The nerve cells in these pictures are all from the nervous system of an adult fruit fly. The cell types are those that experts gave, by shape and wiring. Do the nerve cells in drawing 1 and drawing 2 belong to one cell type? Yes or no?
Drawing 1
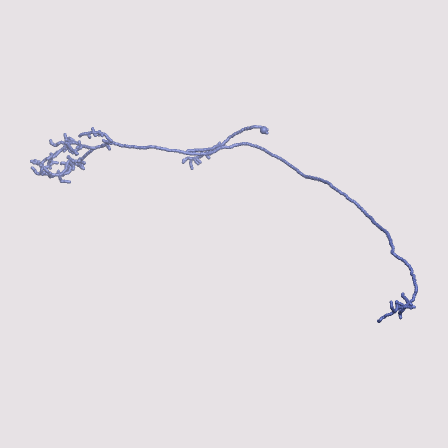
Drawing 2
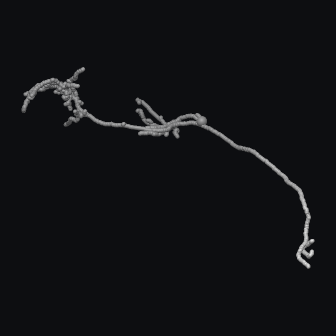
no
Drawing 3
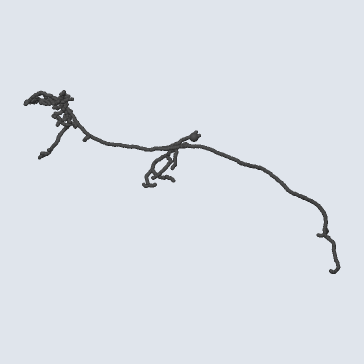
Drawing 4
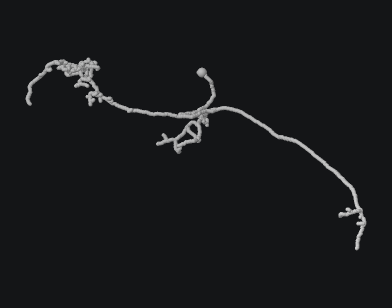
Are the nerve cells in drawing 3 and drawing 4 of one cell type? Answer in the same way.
yes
